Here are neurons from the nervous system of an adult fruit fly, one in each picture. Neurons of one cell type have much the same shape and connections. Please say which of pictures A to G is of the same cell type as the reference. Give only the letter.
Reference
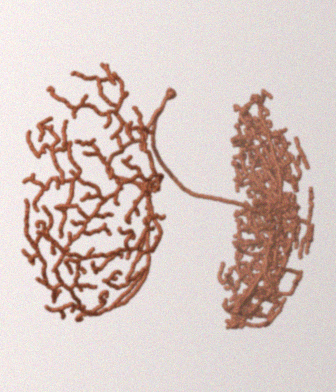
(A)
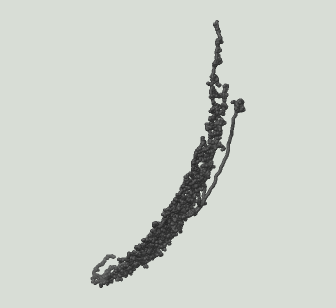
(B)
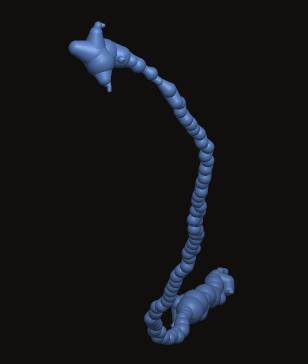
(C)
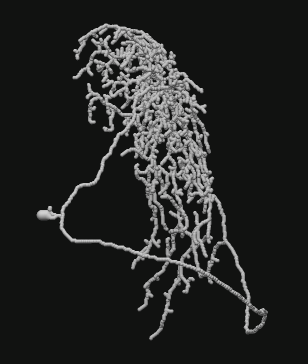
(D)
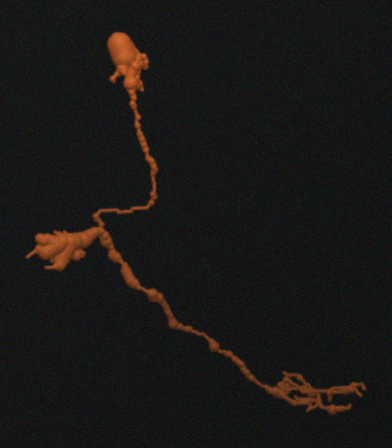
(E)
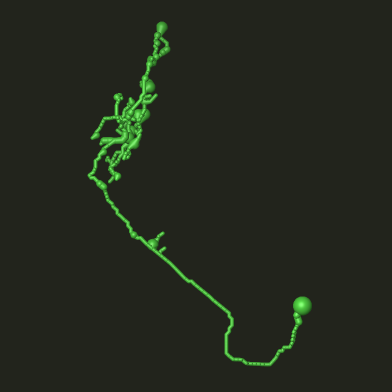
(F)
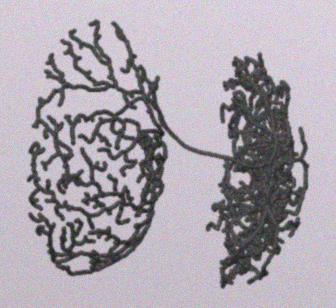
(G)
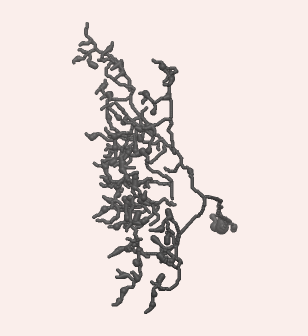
F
